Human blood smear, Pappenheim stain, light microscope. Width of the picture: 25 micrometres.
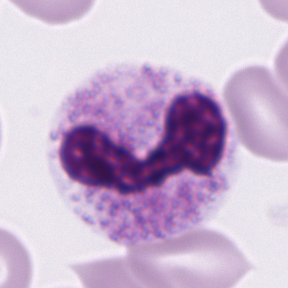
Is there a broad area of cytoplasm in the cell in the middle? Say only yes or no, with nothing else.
Yes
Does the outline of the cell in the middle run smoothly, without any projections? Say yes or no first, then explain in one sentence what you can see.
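Yes. The cell has a round, smooth outline.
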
